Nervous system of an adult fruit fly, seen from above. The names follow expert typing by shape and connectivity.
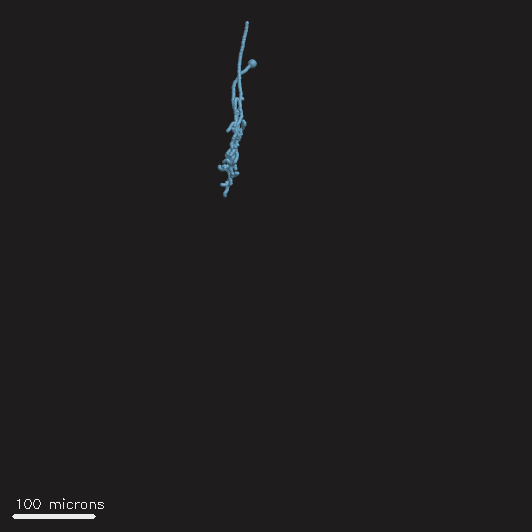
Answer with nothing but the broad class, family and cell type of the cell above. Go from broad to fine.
ascending neuron; hemilineage 16B; AN16B112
